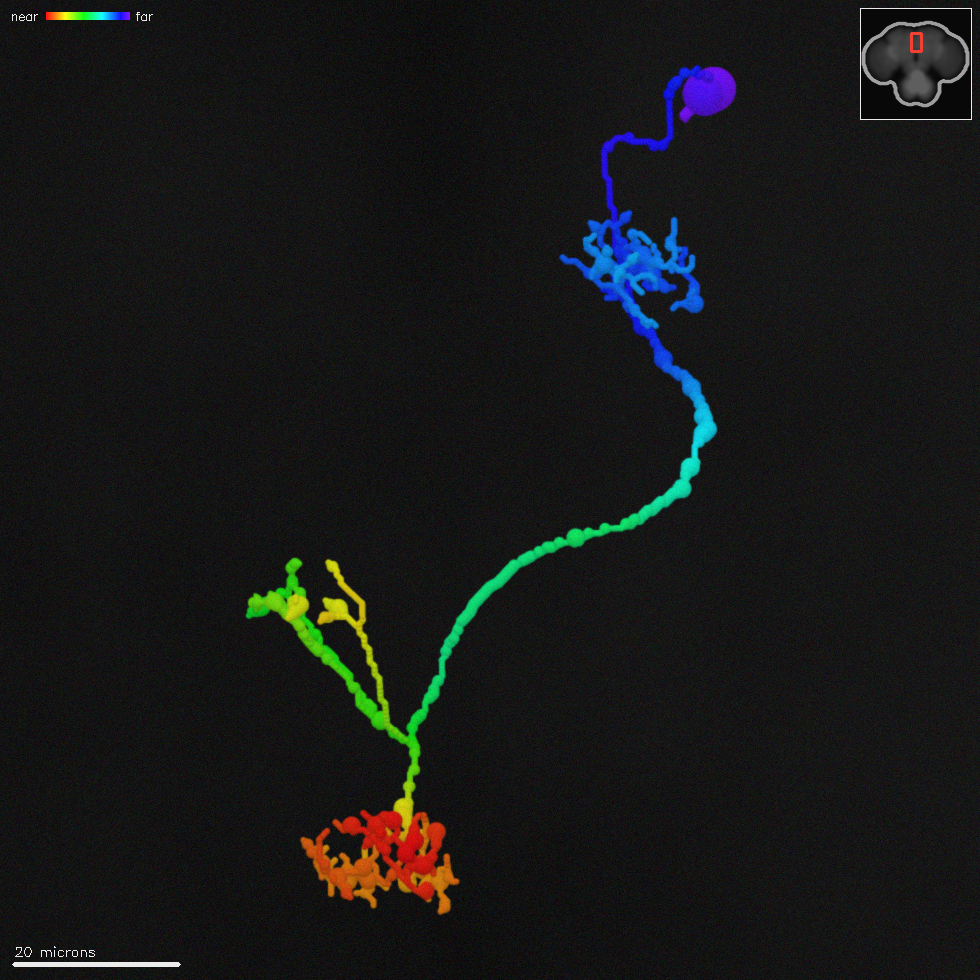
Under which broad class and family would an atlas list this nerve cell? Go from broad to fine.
central-brain intrinsic neuron; class CX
